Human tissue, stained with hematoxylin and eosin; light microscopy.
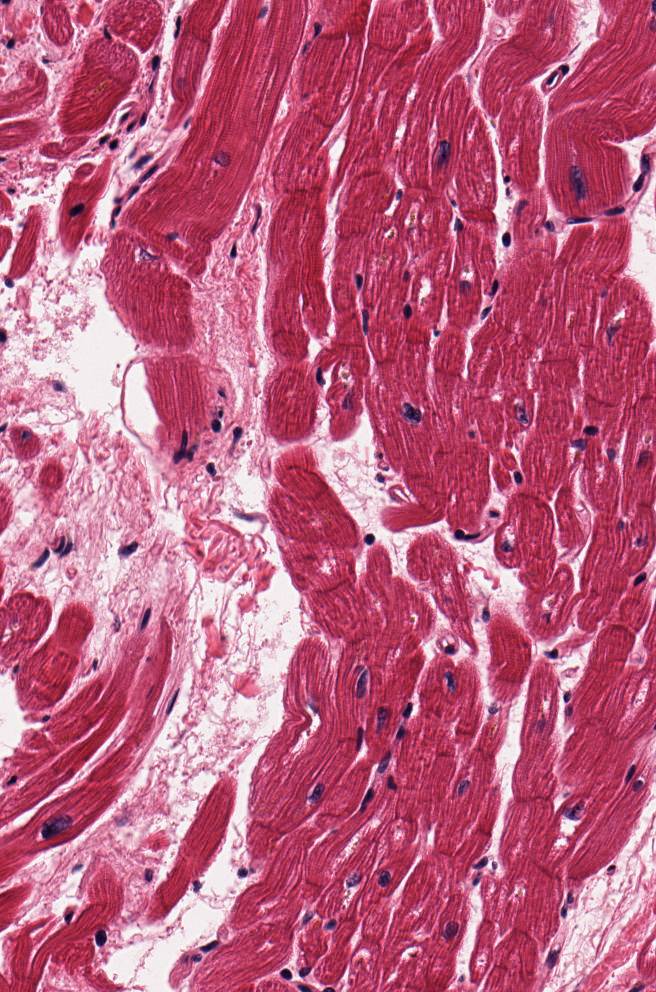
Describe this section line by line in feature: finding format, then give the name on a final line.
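Muscle fibres: fill most of the field
Connective tissue: loose pale band, left-middle
Branching: fibres branch and join neighbours
Orientation: mostly top to bottom, right side
Pigment: small golden-brown granules beside nuclei in some fibres
Site: left ventricle of the heart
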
